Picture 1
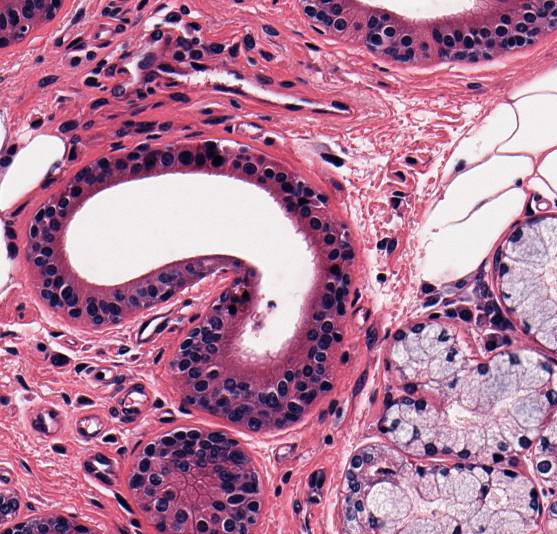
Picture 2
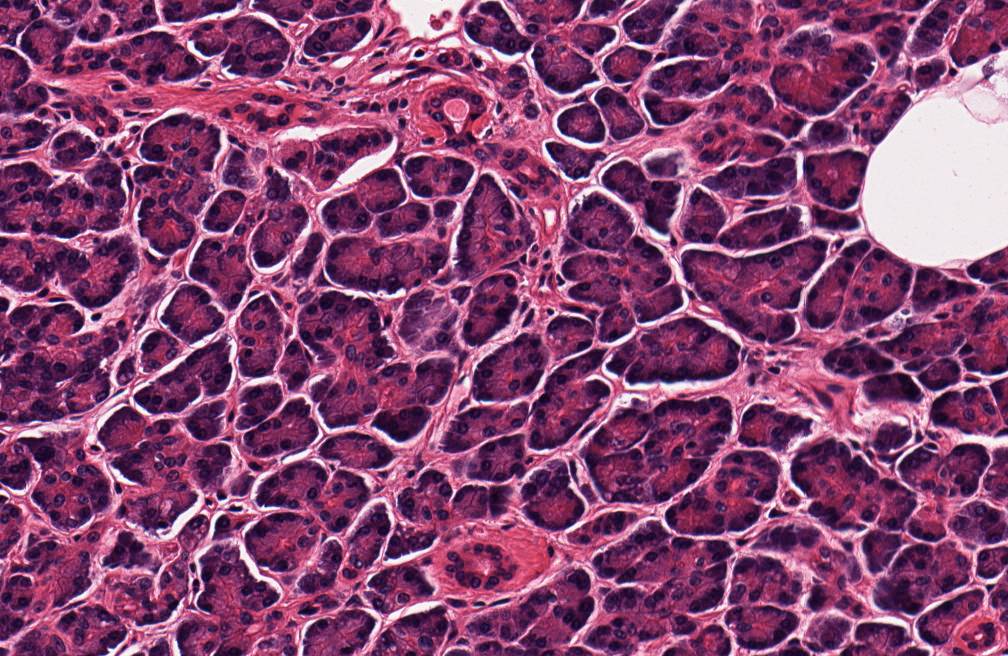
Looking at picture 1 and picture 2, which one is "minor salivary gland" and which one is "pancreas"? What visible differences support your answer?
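Picture 1: minor salivary gland. Picture 2: pancreas. Picture 1: large curved duct at centre-left, its lumen an empty white hook-shaped space, wrapped in dense pink collagenous stroma with fibres running concentrically around it. Lower right: cluster of pale mucous acini, cytoplasm foamy and bluish-grey, dark nuclei pressed to the cell bases. Picture 2: closely packed rounded acini, only thin strands between them; pink fibrous stroma thin, with a broader band across the upper left. Acinar cells: small round nuclei towards the bases; cytoplasm dense, purple basally, pinker towards the centre of each acinus.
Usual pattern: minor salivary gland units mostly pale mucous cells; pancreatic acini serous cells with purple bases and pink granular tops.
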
